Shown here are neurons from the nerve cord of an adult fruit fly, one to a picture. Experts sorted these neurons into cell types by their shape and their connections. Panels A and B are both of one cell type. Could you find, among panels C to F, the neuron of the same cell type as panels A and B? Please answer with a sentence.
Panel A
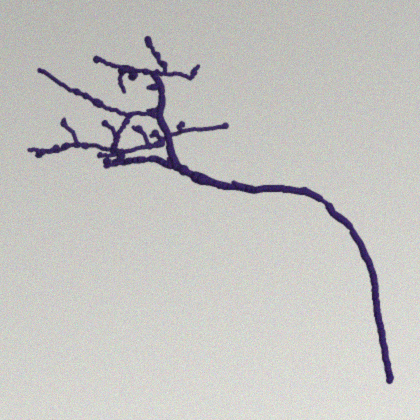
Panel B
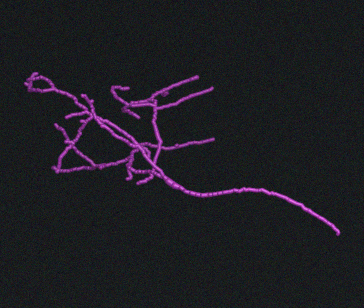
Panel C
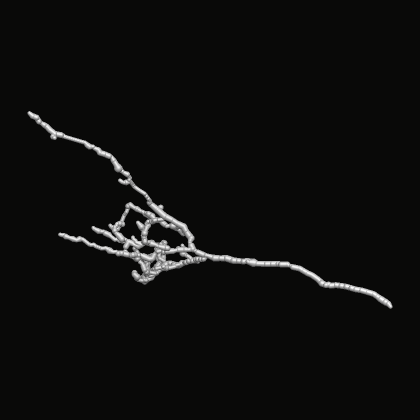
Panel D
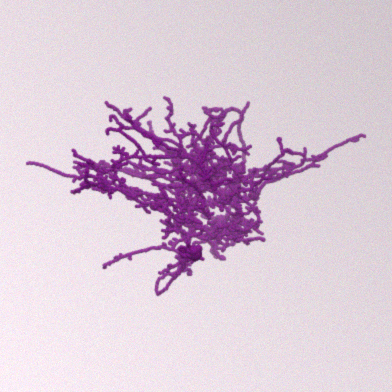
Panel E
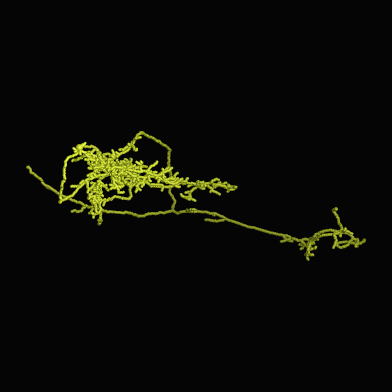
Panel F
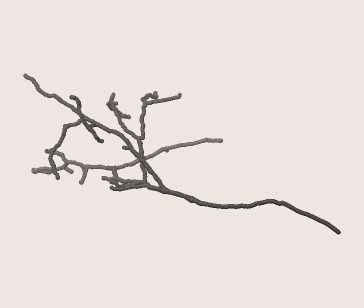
Panel F is of the same cell type.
